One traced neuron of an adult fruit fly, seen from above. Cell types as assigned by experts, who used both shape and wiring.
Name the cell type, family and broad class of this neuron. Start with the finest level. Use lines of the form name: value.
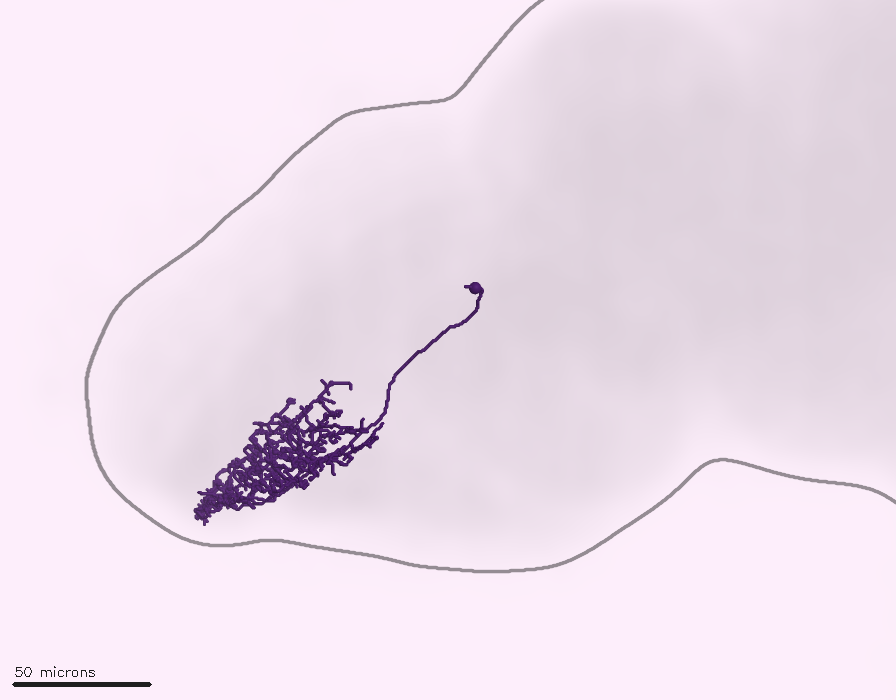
cell type: Pm6
family: Pm
broad class: optic-lobe intrinsic neuron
